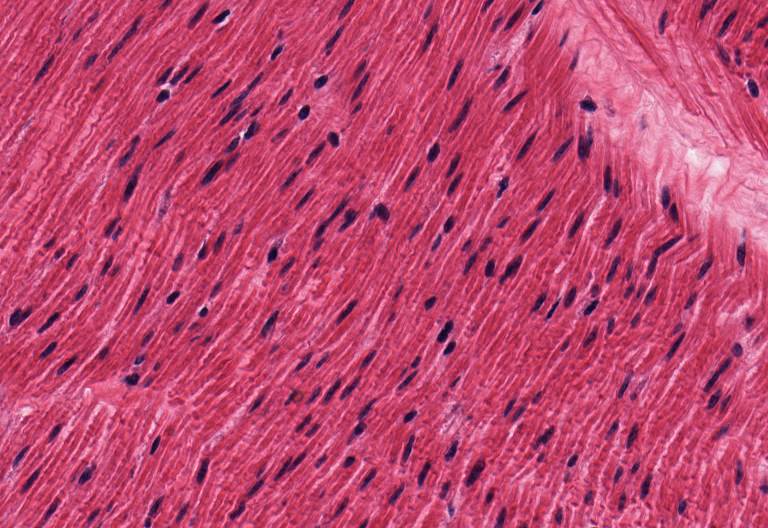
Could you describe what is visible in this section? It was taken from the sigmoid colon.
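The fibres in this section stain a deep pinkish red with eosin. Along their length they are finely wavy rather than straight. Dark, elongated nuclei are scattered fairly evenly through them, each with its long axis lying along the fibre direction. No epithelium or glands are present anywhere in the field.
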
